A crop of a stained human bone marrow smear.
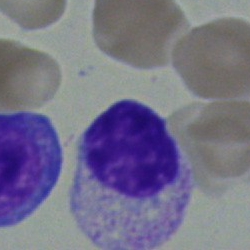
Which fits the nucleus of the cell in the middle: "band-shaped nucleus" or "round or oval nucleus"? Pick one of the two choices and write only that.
Round or oval nucleus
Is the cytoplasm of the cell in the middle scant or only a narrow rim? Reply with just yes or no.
No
